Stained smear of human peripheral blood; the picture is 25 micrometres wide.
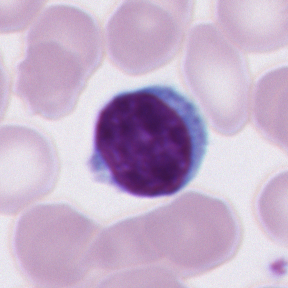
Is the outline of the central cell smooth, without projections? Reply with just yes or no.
No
